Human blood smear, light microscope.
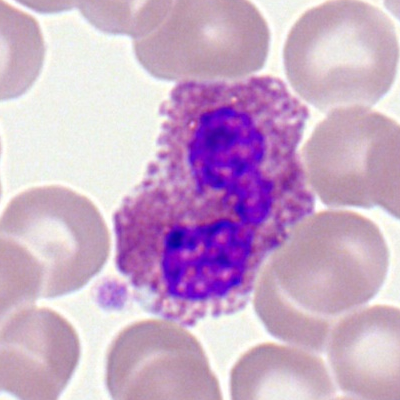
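Eosinophil with dark purple, coarsely clumped chromatin. Next, the cytoplasm: densely packed with coarse round granules that give it a pinkish-violet colour. Last, the cell edge, which is irregular and bumpy where granules reach the surface.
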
